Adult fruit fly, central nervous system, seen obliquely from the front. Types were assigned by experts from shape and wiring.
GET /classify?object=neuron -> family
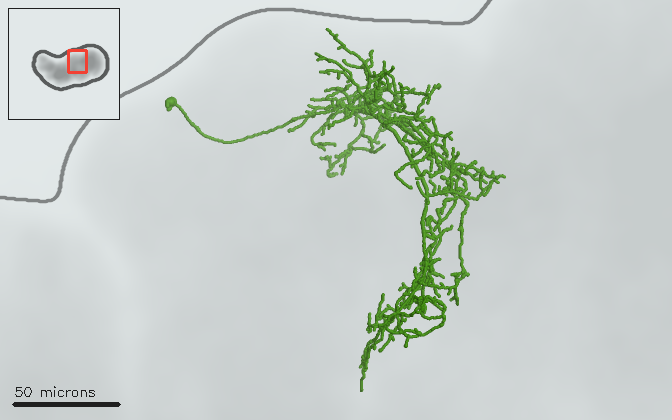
hemilineage DL2_dorsal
